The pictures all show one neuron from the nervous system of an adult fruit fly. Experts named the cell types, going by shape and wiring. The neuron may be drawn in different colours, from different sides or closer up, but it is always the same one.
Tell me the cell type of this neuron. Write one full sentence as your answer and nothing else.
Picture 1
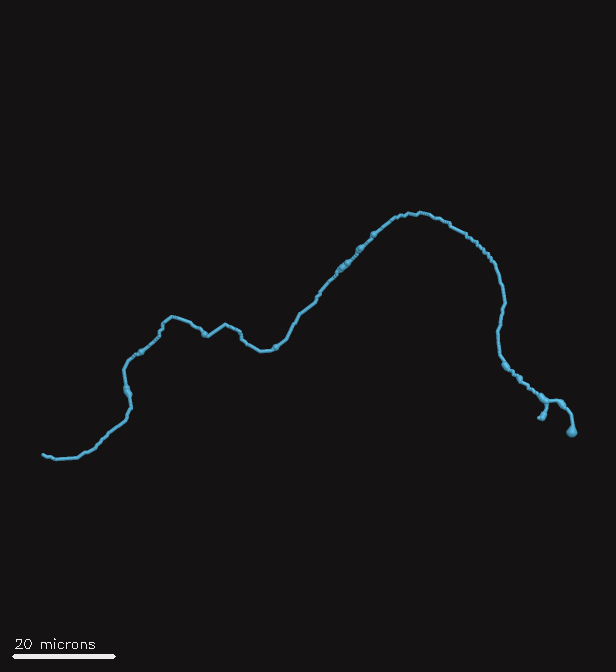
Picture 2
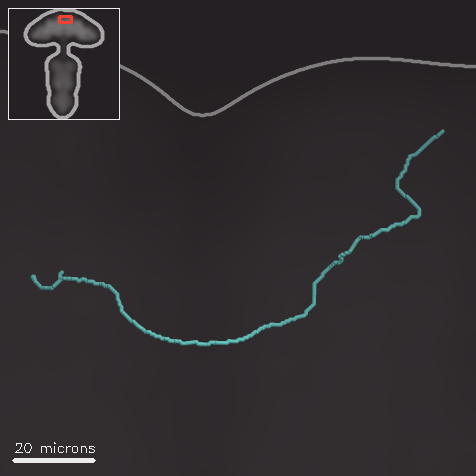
The cell type ORN_VM6l includes this neuron.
